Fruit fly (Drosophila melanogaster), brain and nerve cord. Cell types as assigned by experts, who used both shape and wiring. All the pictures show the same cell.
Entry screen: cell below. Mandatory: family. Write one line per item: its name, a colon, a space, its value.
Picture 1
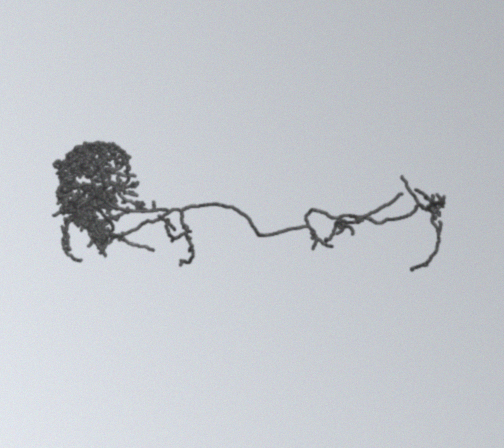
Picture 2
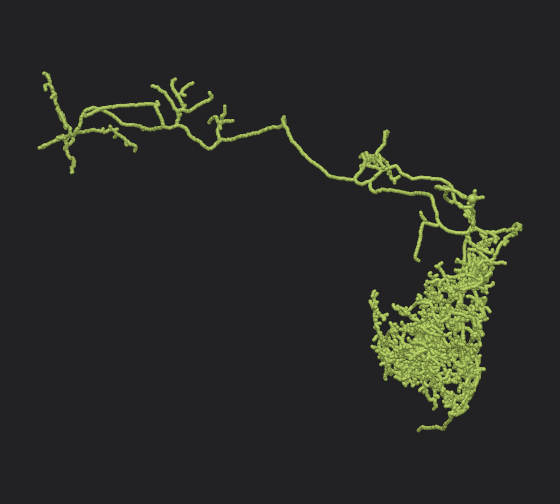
family: hemilineage VLPd1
